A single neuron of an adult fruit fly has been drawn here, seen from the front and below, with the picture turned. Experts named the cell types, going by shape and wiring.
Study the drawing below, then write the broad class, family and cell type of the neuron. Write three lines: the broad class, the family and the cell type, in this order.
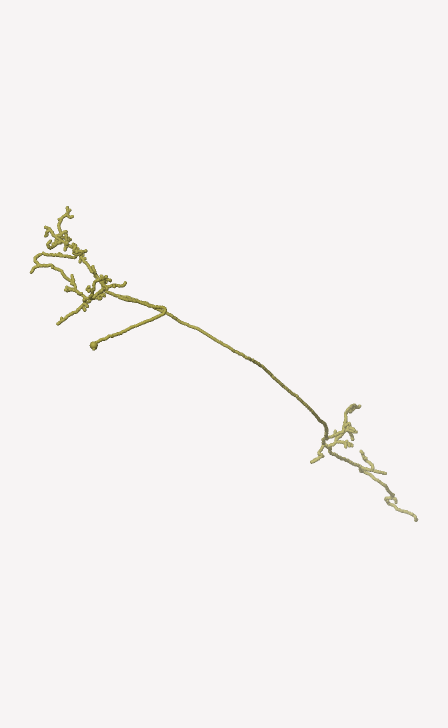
descending neuron
hemilineage LB12
DNg02_a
